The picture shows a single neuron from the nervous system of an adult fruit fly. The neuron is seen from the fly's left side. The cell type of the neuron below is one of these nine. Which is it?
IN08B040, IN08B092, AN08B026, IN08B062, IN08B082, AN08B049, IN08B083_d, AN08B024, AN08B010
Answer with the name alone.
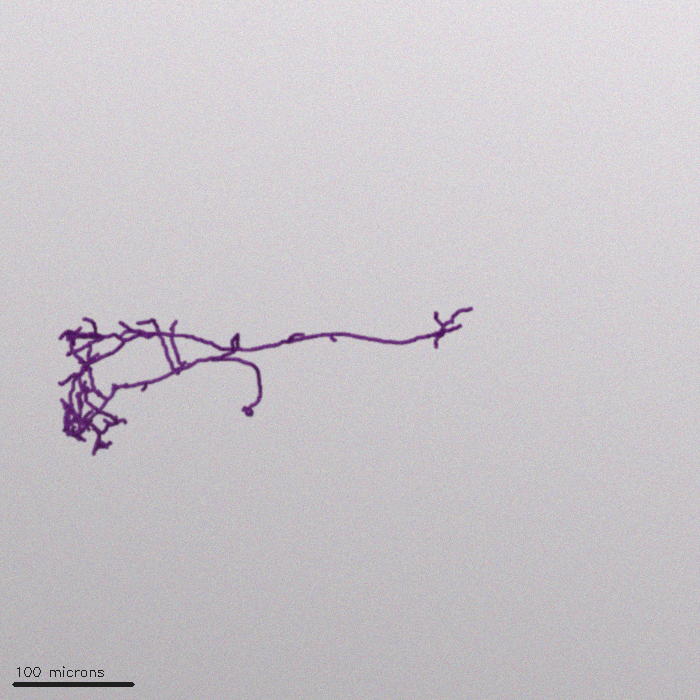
IN08B040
